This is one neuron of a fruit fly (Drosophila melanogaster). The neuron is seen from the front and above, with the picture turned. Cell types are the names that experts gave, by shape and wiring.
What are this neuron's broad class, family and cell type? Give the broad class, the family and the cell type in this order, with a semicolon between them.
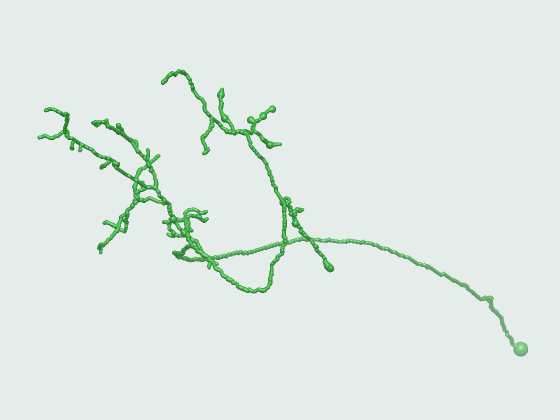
nerve-cord intrinsic neuron; hemilineage 06A; IN06A135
